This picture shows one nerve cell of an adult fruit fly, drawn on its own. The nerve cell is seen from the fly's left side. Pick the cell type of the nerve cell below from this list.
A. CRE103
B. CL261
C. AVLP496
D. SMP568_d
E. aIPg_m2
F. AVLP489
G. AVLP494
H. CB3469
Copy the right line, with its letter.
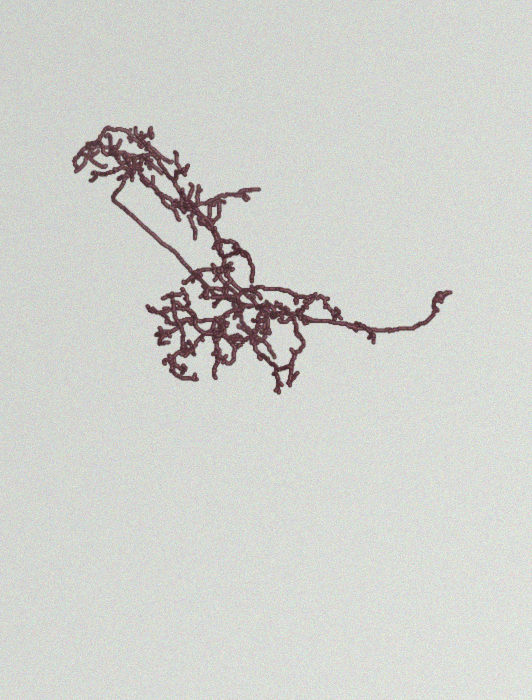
E. aIPg_m2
